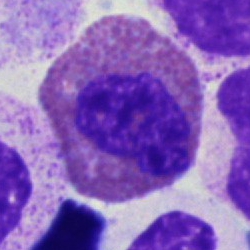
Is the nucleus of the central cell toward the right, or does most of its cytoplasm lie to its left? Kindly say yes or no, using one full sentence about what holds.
Yes, to the left of the nucleus lies most of the cytoplasm.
